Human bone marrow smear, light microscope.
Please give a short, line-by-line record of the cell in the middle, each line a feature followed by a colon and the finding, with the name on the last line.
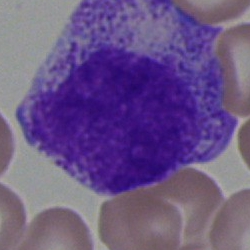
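Outline: irregular and angular, not really round
Chromatin: dark purple, finely stippled, no coarse clumps
Granules: lots of them, purple, filling the cytoplasm
Cytoplasm: pale bluish-lilac between the granules
Name: myelocyte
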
